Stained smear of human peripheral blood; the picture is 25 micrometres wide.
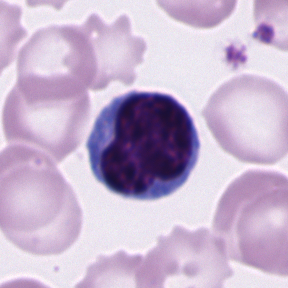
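Typical lymphocyte (central cell), peripheral blood smear. Outline round, smooth; cell about 10 micrometres across. Nucleus about 9 by 8 micrometres, filling about 70% of cell area. Chromatin dark purple, coarsely clumped; no nucleolus seen. Cytoplasm without vacuoles.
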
